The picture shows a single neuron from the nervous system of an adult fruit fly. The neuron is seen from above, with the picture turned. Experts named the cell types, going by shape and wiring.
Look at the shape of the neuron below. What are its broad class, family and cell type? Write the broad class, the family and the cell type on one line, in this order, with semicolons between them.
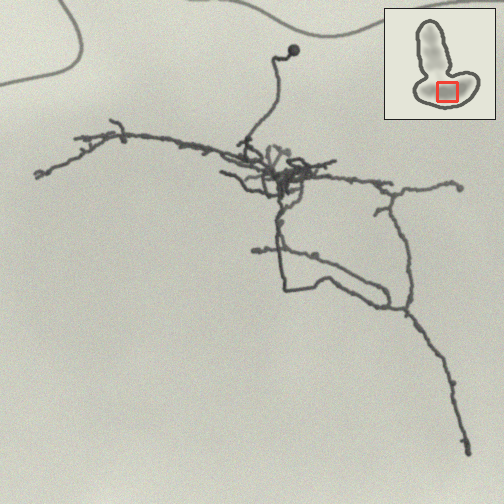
central-brain intrinsic neuron; hemilineage DM6_dorso_lateral; SMP380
